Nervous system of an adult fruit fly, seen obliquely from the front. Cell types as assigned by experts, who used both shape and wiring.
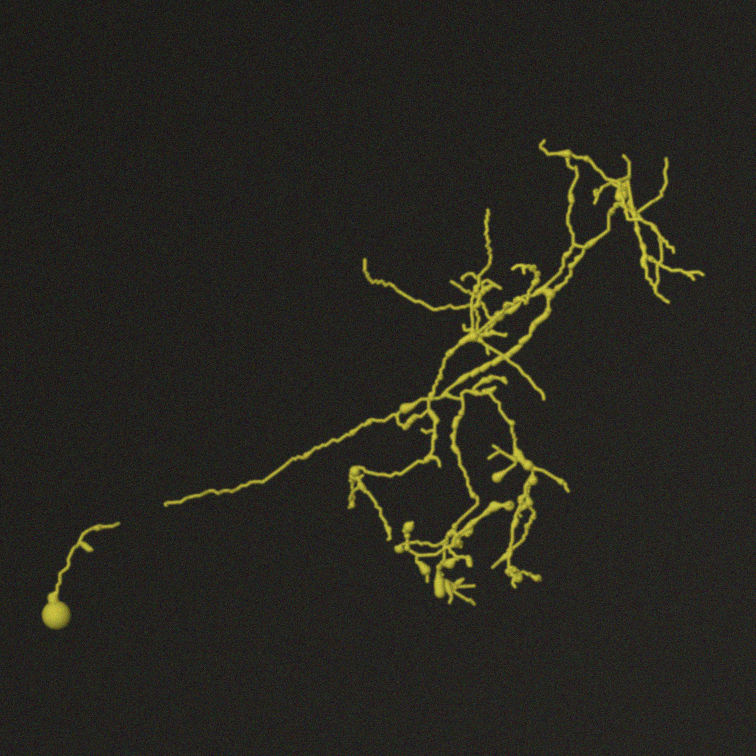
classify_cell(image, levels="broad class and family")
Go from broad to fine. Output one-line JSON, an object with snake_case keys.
{"broad_class": "central-brain intrinsic neuron", "family": "hemilineage EBa1"}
